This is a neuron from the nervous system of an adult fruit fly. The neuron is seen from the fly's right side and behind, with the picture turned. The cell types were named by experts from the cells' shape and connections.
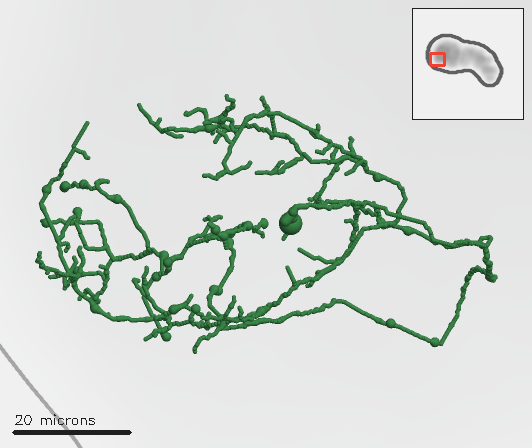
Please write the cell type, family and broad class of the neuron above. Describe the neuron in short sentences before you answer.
By the scale bar it is about 80 microns wide in this view. Dozens of branch ends can be seen. The cell type is LHPV5h4. The family is hemilineage LHp3. This is a central-brain intrinsic neuron.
